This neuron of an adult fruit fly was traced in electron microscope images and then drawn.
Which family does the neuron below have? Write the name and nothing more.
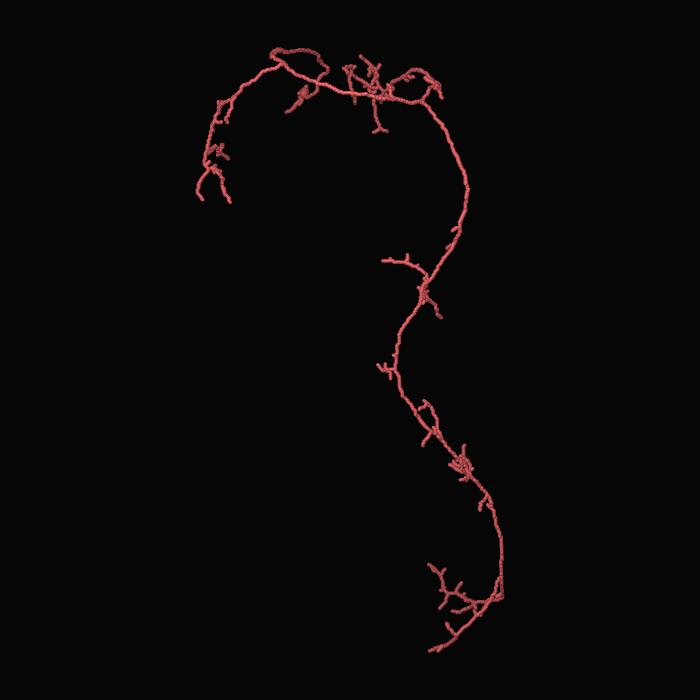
hemilineage 19A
